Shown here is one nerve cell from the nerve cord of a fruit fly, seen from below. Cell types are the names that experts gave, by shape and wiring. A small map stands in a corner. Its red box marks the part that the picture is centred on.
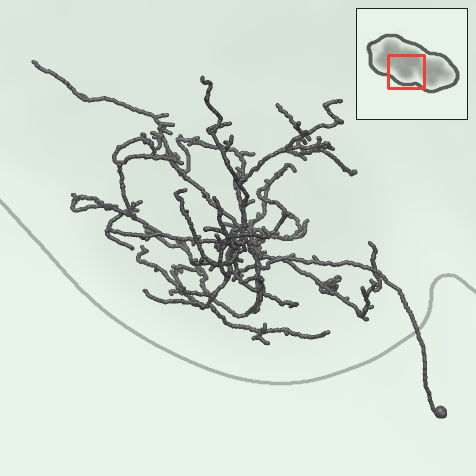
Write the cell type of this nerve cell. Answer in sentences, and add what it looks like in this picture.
The cell type is IN20A.22A045. This is a nerve-cord intrinsic neuron. The picture shows dozens of branch ends. As drawn here it is about as wide as it is tall.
